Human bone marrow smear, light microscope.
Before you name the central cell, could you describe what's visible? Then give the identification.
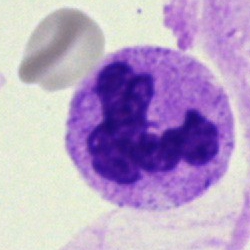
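Taking each feature in turn, the chromatin is dense, clumped and dark purple, and no nucleoli are visible in the nucleus. Fine purplish granules lie in the cytoplasm, where no vacuoles are seen. The cell is a segmented neutrophil.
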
